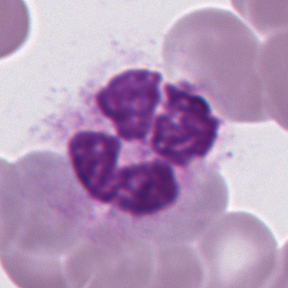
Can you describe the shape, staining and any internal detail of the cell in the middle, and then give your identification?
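Nucleus: divided into four separate lobes, grouped in a ring around a small pale centre. Cytoplasm: pale lilac-pink rather than blue. Border: faint and ill-defined, most of all at the upper left. Cell type: segmented neutrophil.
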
